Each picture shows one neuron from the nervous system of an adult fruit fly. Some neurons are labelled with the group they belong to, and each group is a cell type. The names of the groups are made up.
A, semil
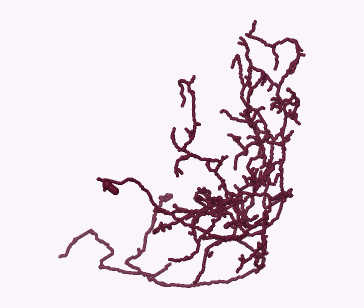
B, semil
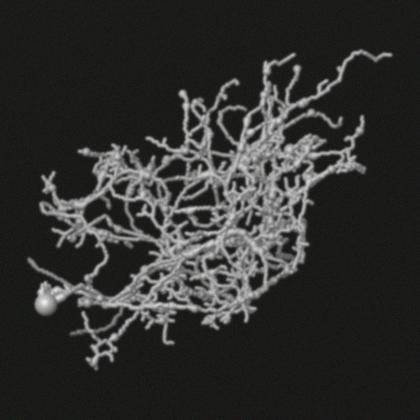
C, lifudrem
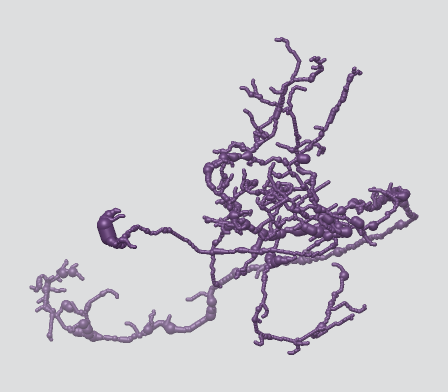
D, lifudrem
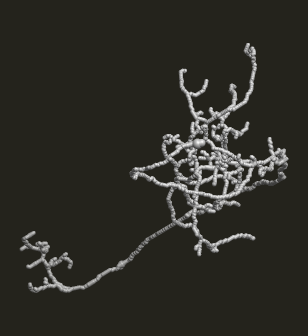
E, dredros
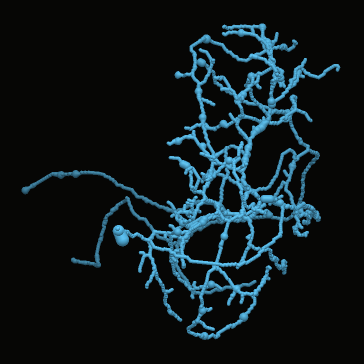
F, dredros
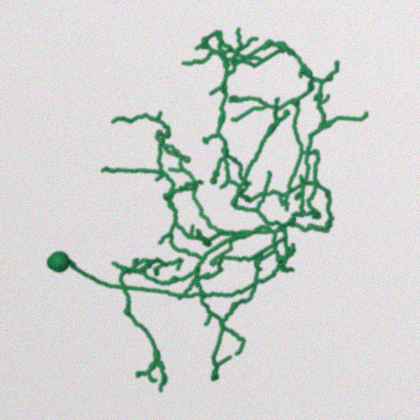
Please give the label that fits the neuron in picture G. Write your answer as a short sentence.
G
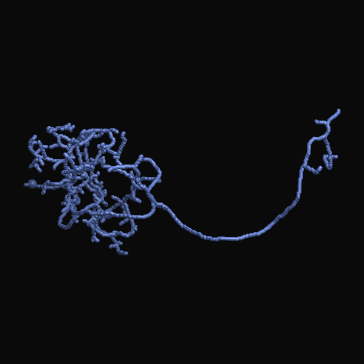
It belongs to dredros.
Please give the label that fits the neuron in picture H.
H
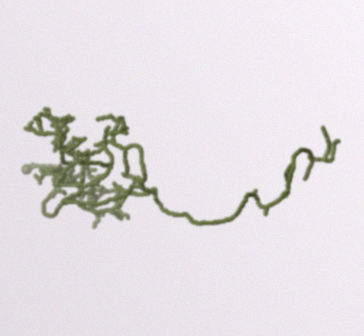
It belongs to dredros.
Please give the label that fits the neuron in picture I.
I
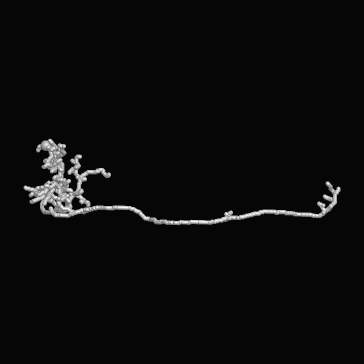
It belongs to lifudrem.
